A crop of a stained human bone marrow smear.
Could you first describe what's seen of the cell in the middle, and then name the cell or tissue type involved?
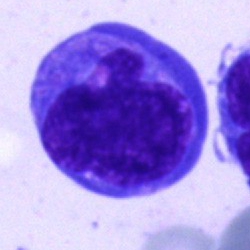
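The cell is round with a smooth outline, and its nucleus fills most of it. Its chromatin is dark purple and somewhat clumped. Blue cytoplasm forms a rim that is widest at the upper left. This cell is a blast.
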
